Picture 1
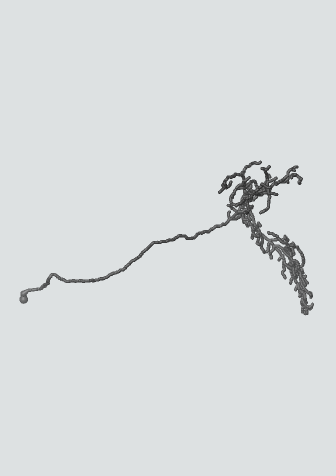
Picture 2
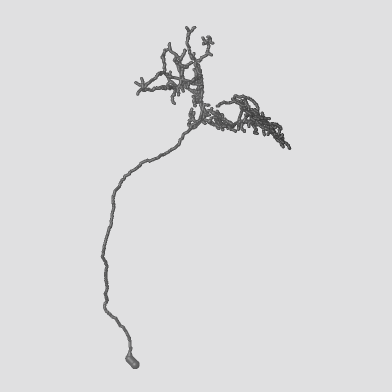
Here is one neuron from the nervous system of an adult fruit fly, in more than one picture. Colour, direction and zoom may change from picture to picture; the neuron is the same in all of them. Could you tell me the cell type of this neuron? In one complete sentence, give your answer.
Cell type MBON19 is what this neuron is.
